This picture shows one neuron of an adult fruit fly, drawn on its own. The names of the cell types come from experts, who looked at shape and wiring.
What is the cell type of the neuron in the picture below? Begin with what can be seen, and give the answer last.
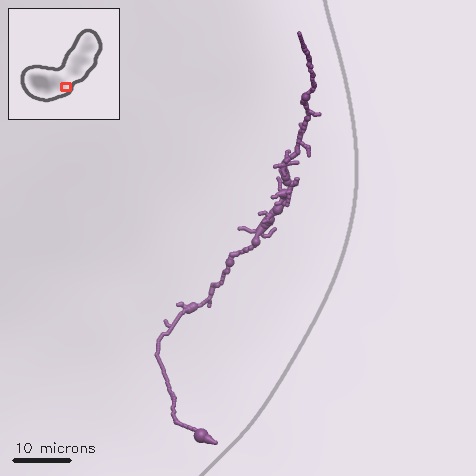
Its cell body lies at the bottom of the picture. By the scale bar it is about 75 microns tall in this view. It is an optic-lobe intrinsic neuron. It is of cell type Dm3b.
